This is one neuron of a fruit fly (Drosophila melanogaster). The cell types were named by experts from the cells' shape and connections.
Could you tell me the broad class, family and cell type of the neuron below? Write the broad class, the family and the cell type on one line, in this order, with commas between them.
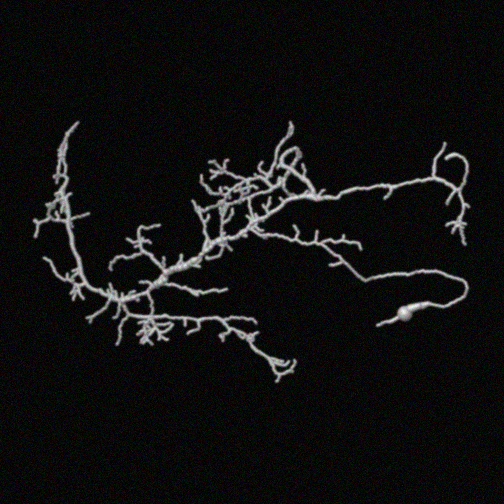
nerve-cord intrinsic neuron, hemilineage 13A, IN13A022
